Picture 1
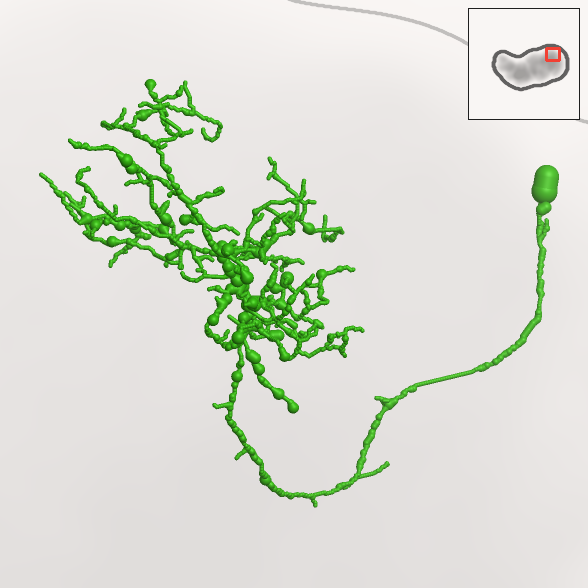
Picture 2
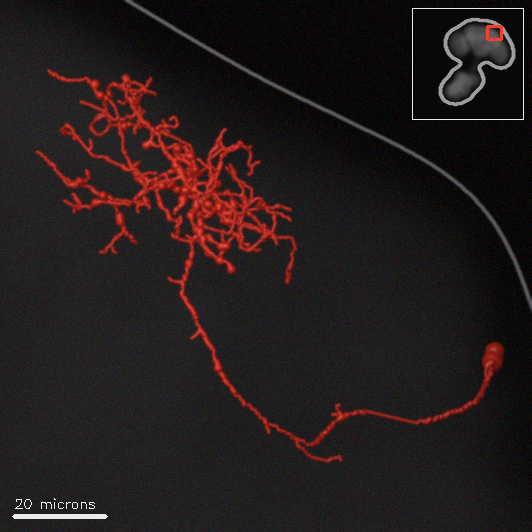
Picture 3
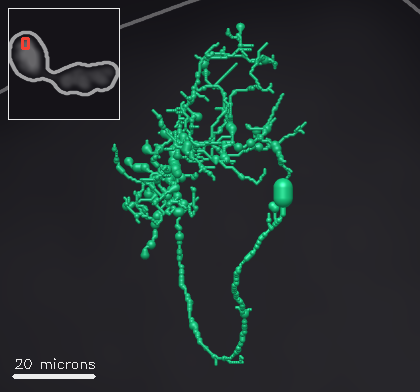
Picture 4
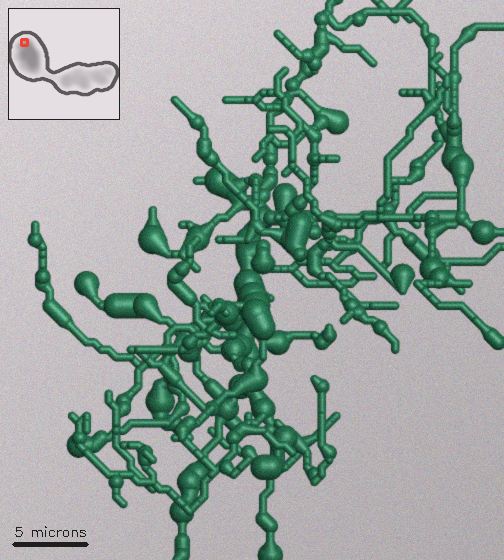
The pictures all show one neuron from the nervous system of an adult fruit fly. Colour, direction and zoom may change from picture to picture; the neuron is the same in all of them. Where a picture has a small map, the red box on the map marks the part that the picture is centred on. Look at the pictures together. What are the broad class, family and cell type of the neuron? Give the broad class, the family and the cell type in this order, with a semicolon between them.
central-brain intrinsic neuron; hemilineage SLPal1; SLP019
